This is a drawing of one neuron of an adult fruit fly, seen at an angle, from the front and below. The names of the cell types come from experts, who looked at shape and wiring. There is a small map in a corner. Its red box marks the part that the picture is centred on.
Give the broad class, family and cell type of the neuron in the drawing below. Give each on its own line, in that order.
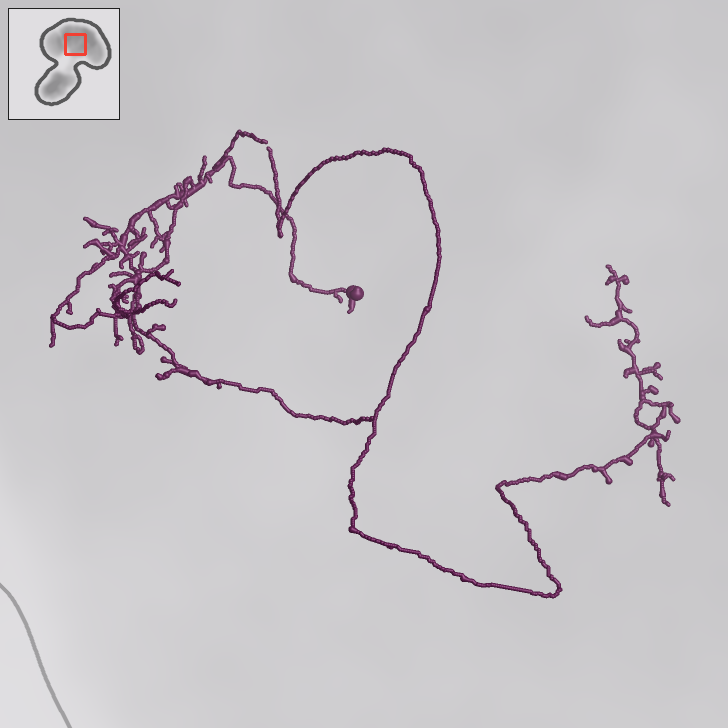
central-brain intrinsic neuron
hemilineage PSp2
PS229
